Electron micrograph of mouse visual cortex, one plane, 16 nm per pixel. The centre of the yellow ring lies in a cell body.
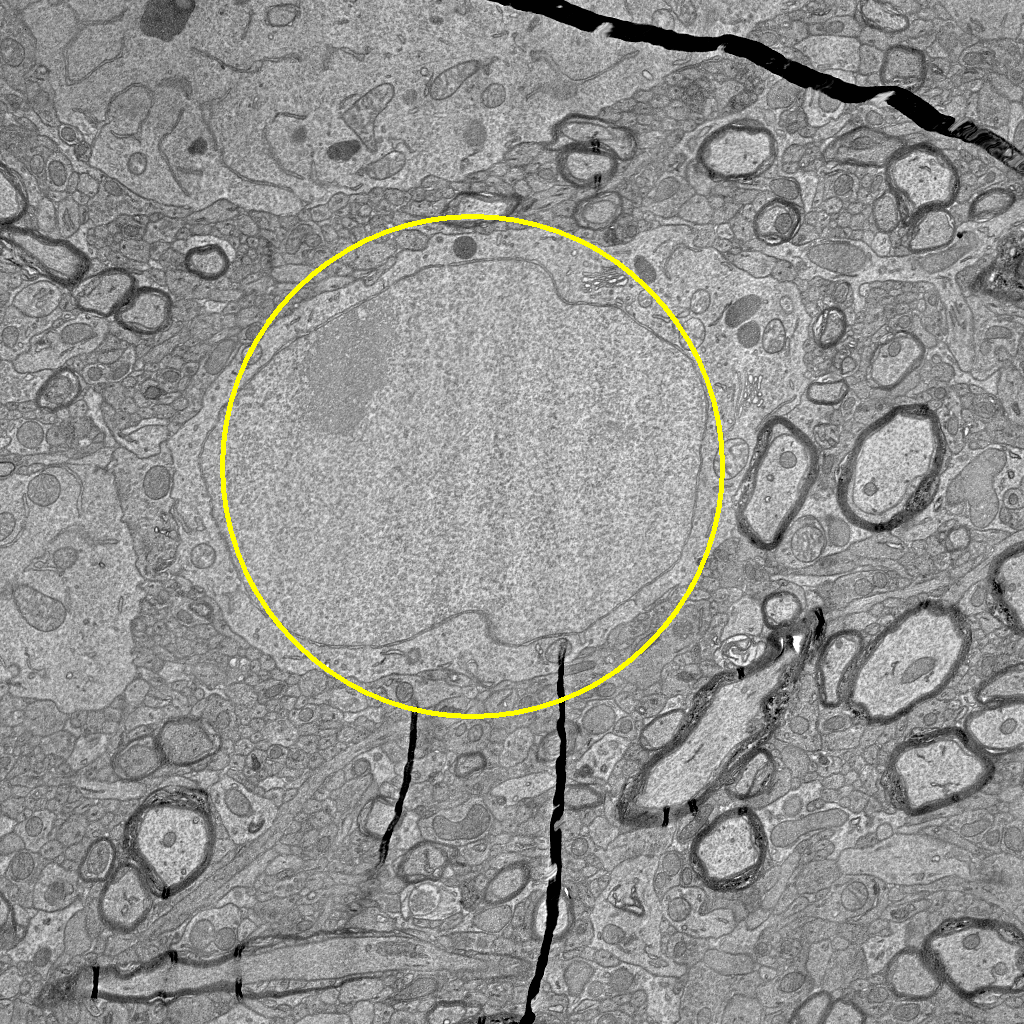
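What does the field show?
A nucleus with pale, finely dispersed chromatin and no dense dark band lining the envelope; a stack of Golgi membranes in the cytoplasm at its upper right. Several myelinated axons lie in the tissue to the right of the cell body.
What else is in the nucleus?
An ill-defined, slightly darker granular patch in its upper left part.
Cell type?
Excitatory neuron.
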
